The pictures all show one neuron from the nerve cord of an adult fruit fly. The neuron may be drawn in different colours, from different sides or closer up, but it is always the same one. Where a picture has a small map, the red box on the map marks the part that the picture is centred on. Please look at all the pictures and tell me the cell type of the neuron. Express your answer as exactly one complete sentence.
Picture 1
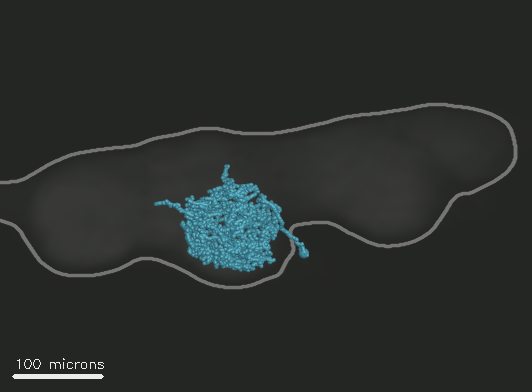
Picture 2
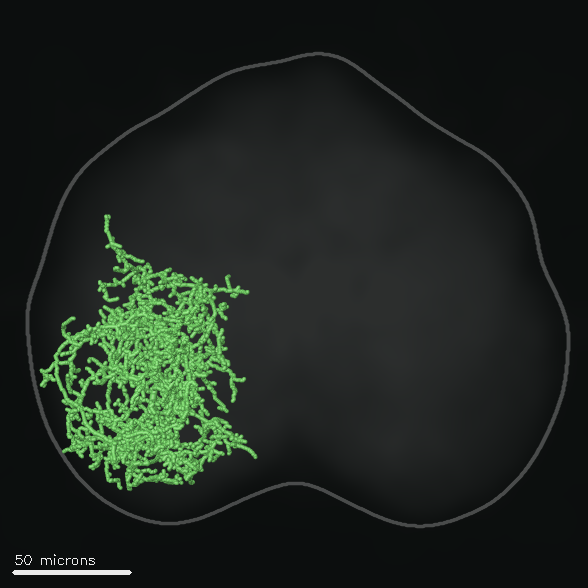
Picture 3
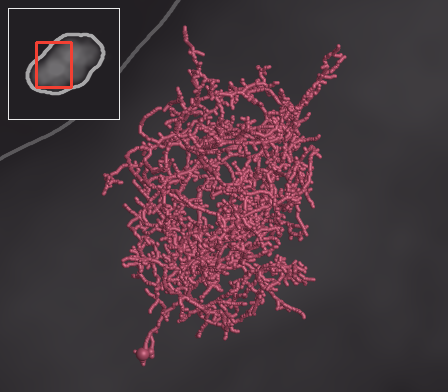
The cell type designation of this neuron is IN03A006.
